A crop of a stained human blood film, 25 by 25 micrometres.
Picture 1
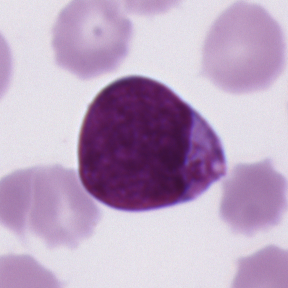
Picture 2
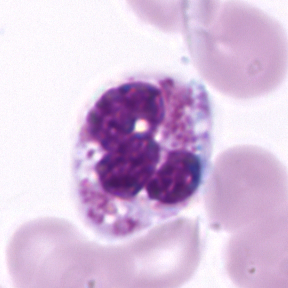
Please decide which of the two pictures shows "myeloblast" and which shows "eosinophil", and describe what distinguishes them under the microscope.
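The first picture shows a myeloblast, the second an eosinophil. Both outlines are smooth. The myeloblast is roughly oval with no surface projections, and the eosinophil is oval. The myeloblast is about 13 micrometres across, while the eosinophil measures about 15 by 12 micrometres. In the myeloblast, the nucleus fills most of the cell and leaves little cytoplasm, which is seen only as a cap on the right side.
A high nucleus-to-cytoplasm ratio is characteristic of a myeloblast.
The eosinophil's nucleus is divided into three lobes. The chromatin differs as well. In the myeloblast it stains dark purple and fairly evenly throughout the nucleus, whereas in the eosinophil it is coarsely clumped.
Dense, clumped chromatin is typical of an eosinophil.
The myeloblast's cytoplasm is pale lilac, much lighter than the nucleus, and contains no distinct coarse granules. The eosinophil's cytoplasm holds scattered coarse pinkish-purple granules, with pale, almost colourless cytoplasm between them. A few small clear spaces also lie in it.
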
